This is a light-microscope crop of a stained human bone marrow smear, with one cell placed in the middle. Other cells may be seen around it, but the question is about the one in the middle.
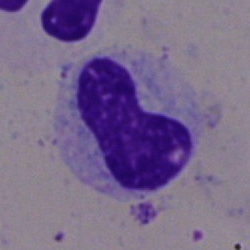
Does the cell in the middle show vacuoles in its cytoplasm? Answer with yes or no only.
No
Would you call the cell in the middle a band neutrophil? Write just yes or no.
yes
